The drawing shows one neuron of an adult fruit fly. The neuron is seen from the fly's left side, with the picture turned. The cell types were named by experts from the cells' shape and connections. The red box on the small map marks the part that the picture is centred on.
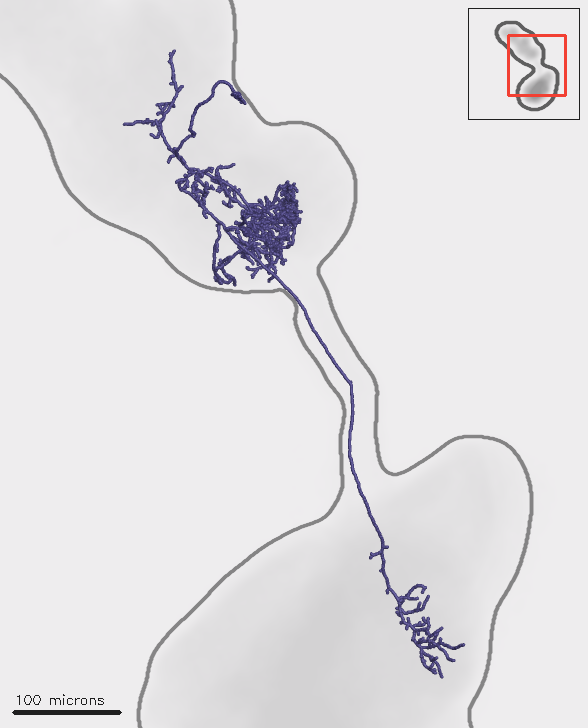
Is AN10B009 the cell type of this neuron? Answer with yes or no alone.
yes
